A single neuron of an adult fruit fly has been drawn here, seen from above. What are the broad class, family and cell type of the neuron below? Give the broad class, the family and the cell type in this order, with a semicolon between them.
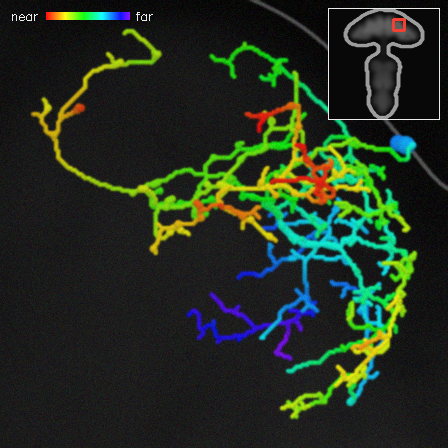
central-brain intrinsic neuron; hemilineage VLPl2_medial; AVLP221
